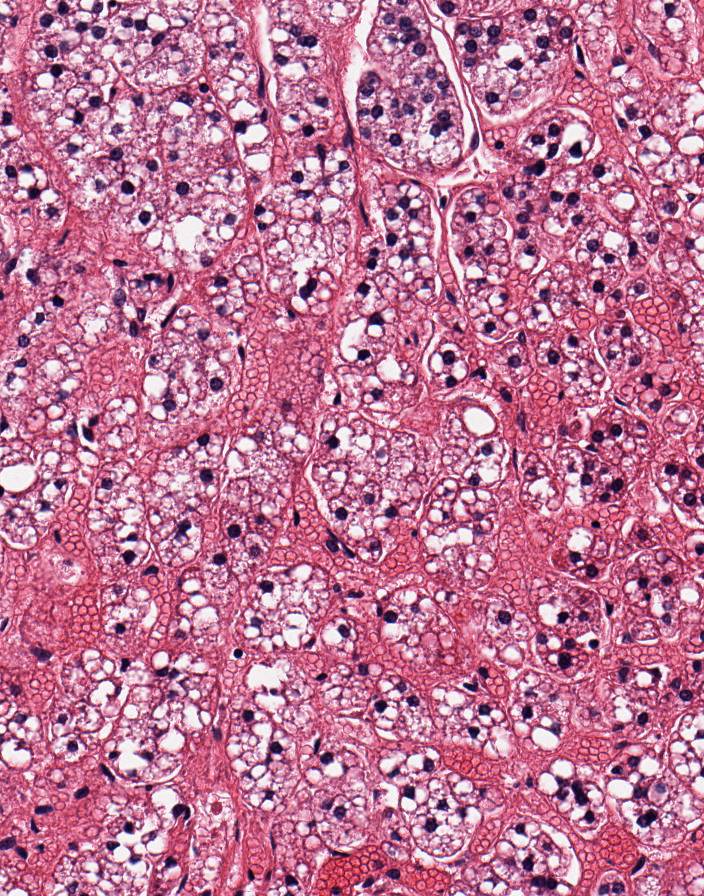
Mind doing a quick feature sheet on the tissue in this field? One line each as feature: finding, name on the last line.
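Arrangement: rounded nests and short cords divided by thin partitions across the whole field
Cytoplasm: pale, filled with many small clear vacuoles, giving a bubbly look
Nuclei: small, round and darkly stained
Channels: thin-walled, packed with red blood cells, running between the nests
Name: adrenal gland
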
